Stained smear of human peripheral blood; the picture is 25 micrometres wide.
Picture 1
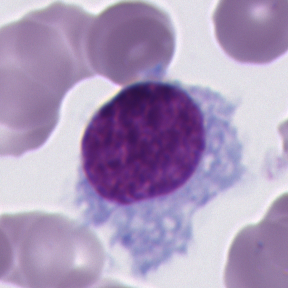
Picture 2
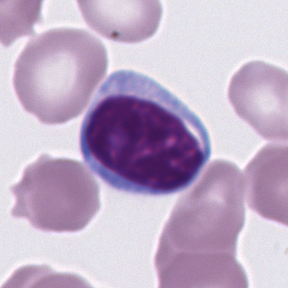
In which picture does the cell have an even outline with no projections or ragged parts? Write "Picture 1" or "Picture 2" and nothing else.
Picture 2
